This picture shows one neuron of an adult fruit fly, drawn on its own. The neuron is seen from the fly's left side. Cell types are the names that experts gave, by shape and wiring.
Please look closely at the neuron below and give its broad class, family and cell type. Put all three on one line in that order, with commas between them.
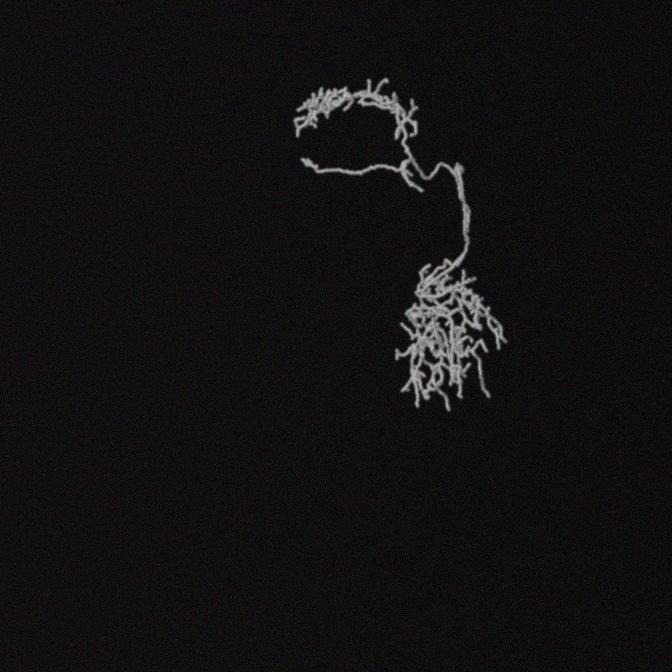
visual projection neuron, hemilineage SLPpl2, LoVP51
